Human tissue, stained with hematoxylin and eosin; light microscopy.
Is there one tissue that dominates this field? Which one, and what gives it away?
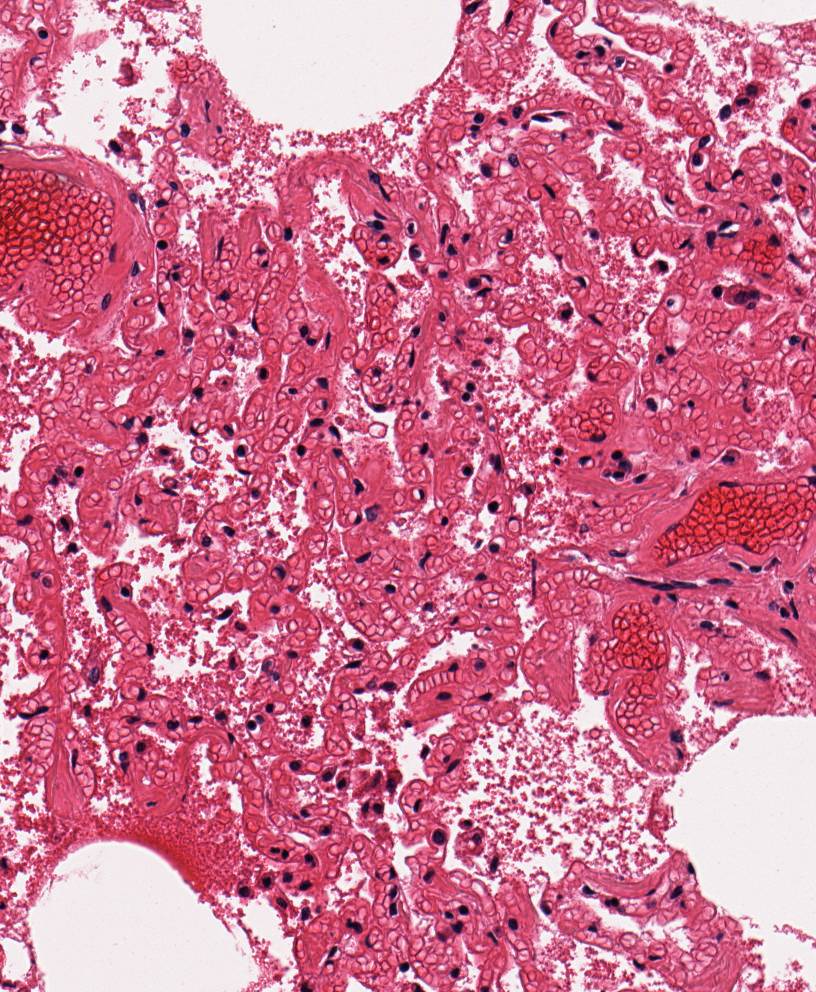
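Alveolus is the answer. What decides it for me is the septa dividing the field into spaces, with small, dark, round to oval nuclei scattered singly along them.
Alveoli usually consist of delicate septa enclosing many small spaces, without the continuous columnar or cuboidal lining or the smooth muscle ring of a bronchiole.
Many loose red blood cells lie scattered in the spaces. Two larger vessels packed with red blood cells sit at upper left and right middle; beside the right one, pink fibrous tissue with elongated spindle nuclei runs obliquely.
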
